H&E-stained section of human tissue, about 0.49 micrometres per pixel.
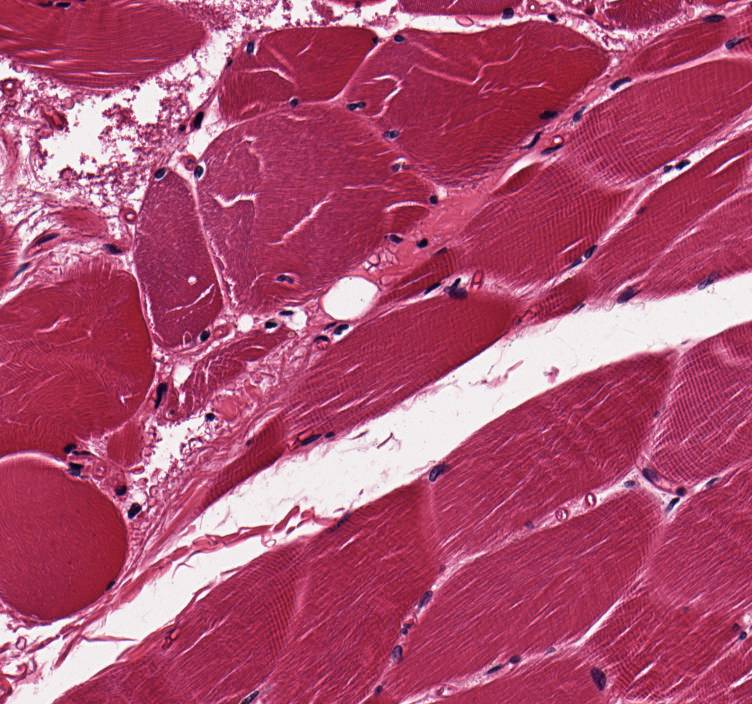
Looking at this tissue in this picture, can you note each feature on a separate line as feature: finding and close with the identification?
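Striations: fine, transverse, in lengthwise-cut fibres
Nuclei: small, dark, flattened, at the fibre edges
Cytoplasm: deep, even pink-red with eosin
Between fibre groups: loose, pale connective tissue with small vessels, upper left and centre
Name: skeletal muscle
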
